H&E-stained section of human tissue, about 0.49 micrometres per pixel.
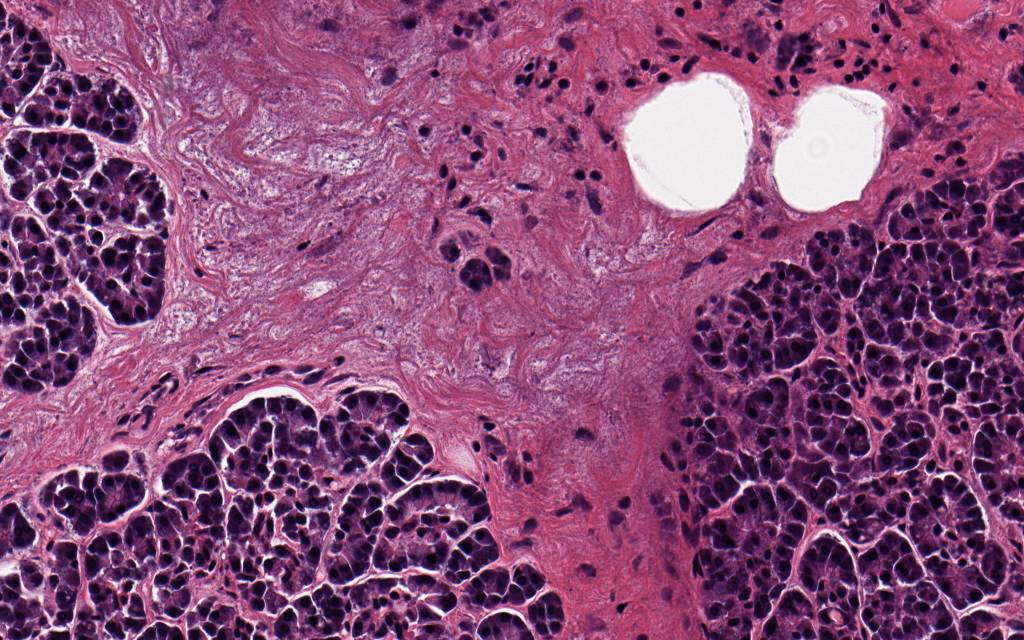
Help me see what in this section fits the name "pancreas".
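Yes, this is pancreas. Lobules of densely packed glandular tissue sit at the left edge, the lower left and across the right half, with a broad band of pink connective tissue running through the upper centre between them.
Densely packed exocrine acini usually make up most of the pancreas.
The acinar cells here have deeply purple-staining cytoplasm and round, dark nuclei.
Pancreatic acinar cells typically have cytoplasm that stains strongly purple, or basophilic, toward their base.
In the stroma, the pink collagen fibres run in wavy, irregular bundles.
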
